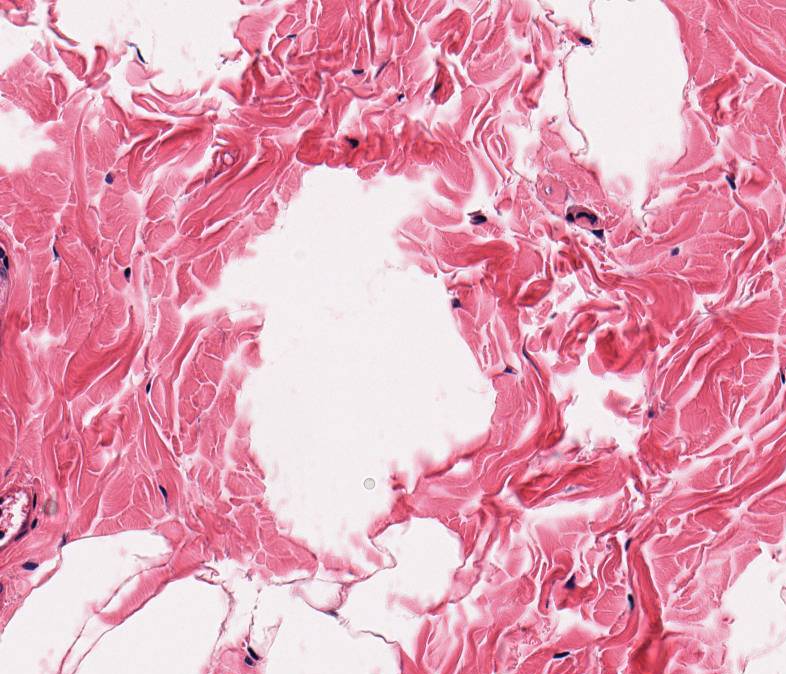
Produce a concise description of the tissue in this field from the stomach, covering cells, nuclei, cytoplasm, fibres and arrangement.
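Thick pink collagen bundles occupy most of the field and run in many different directions. They stain bright pink, with no bluish ground substance between them. Nuclei are sparse and lie singly between the bundles; most are small, dark and elongated, like those of fibroblasts.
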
